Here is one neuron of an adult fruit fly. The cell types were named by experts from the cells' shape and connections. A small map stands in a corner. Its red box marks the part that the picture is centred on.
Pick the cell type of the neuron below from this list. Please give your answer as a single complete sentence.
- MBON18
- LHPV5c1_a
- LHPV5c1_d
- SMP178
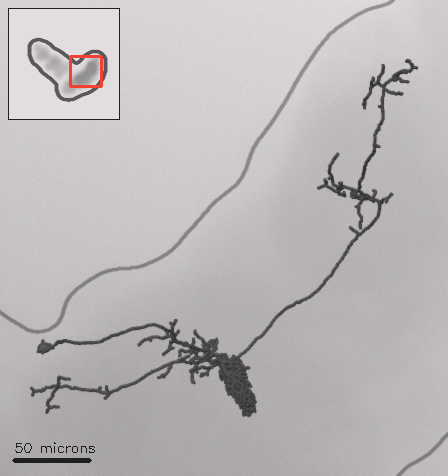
This neuron is recognized as the cell type MBON18.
